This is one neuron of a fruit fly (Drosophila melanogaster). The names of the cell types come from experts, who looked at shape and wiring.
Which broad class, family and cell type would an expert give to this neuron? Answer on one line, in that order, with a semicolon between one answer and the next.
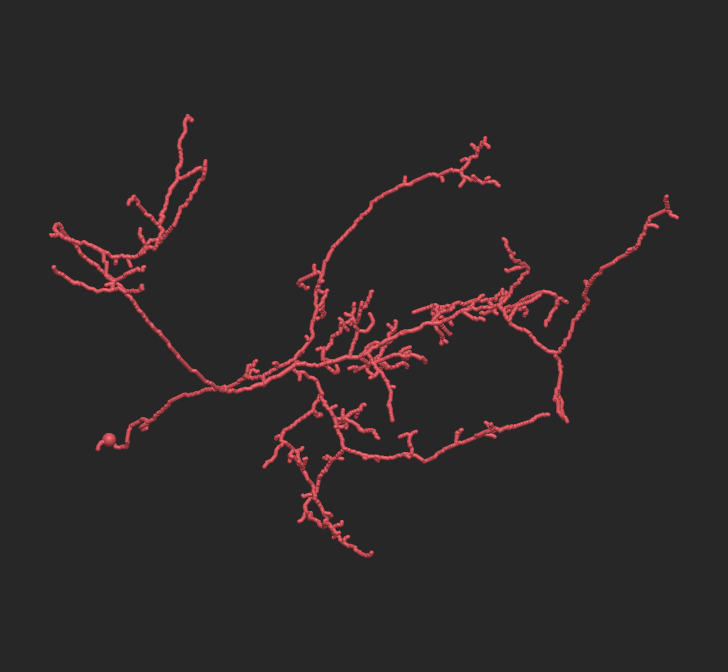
nerve-cord intrinsic neuron; hemilineage 01A; IN01A047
